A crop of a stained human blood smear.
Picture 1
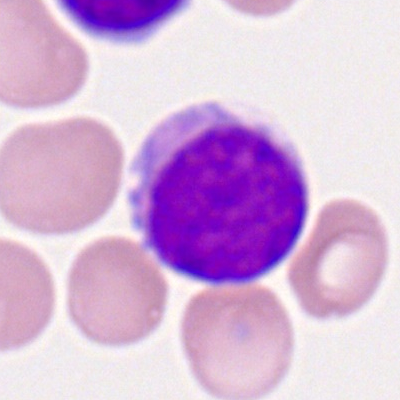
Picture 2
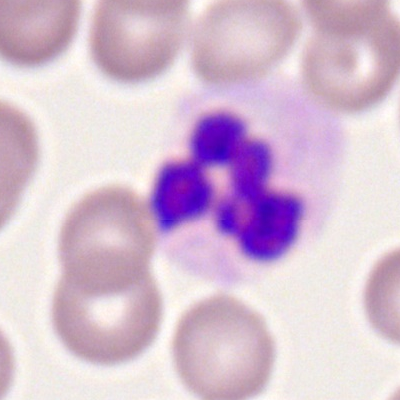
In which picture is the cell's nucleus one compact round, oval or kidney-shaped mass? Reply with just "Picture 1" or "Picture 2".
Picture 1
